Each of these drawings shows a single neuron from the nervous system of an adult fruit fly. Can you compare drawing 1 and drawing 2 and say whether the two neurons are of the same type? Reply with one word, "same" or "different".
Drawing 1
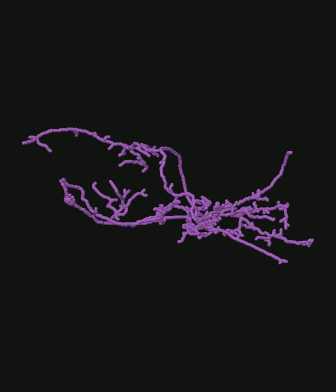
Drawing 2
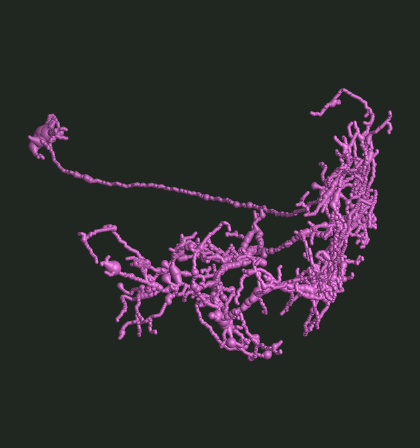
different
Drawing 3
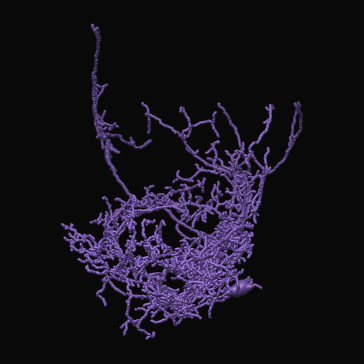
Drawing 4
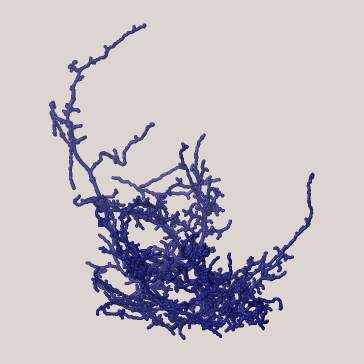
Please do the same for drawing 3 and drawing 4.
same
